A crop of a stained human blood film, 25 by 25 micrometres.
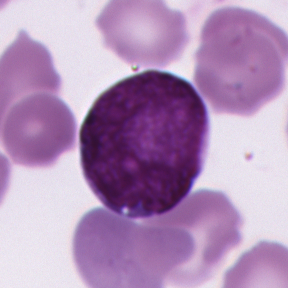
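Myeloblast at the centre of a stained smear of peripheral blood. Nucleus round to oval, no notch, no lobes, about 13 by 11 micrometres. Nucleus fills almost the entire cell; cytoplasm at most a very thin rim. Chromatin finely granular, not in coarse blocks. Nuclear stain dark purple, slightly paler centrally.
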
